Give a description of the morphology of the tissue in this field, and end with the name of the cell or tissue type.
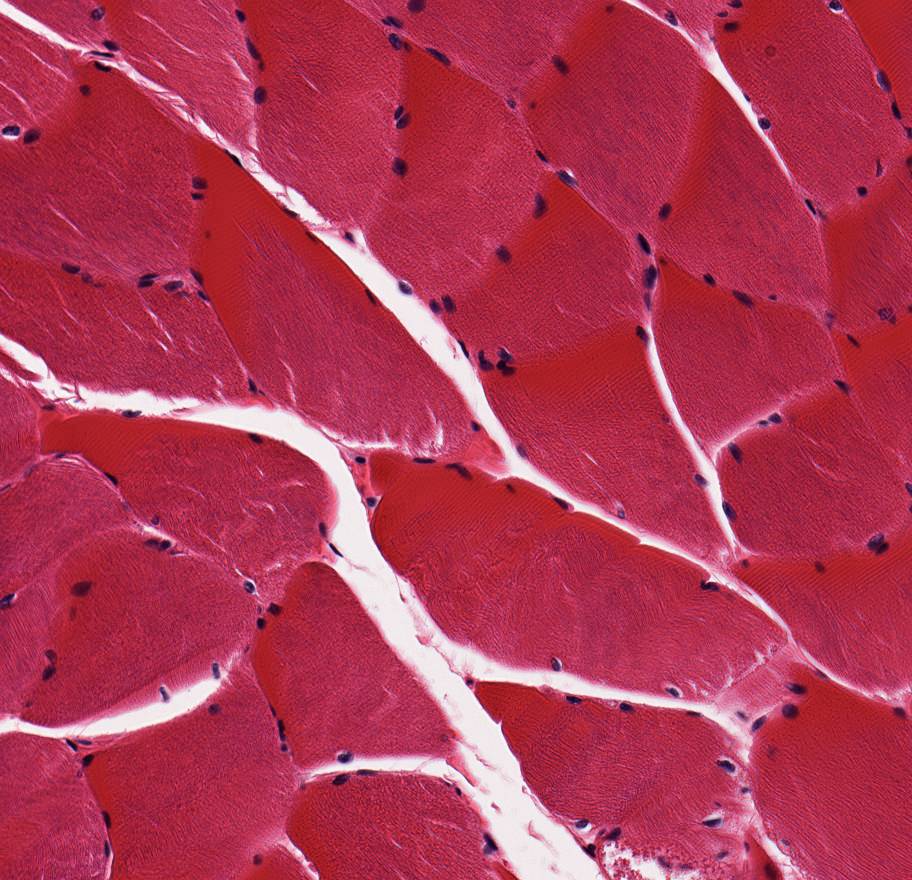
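You'll see the fibre profiles are angular and polygonal where they press against each other, and the small, dark, flattened nuclei sit out at their edges. The cytoplasm takes a deep, even red with fine streaks, and within a group neighbouring fibres are parted only by very thin strands of tissue. What you have here is skeletal muscle.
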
